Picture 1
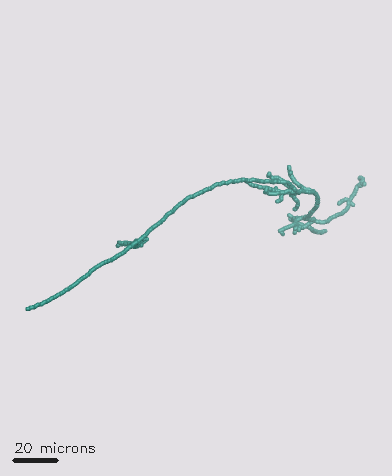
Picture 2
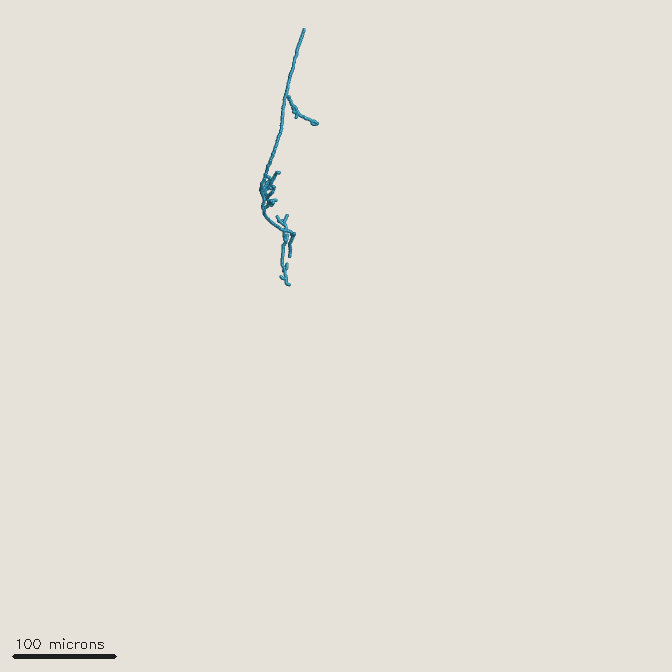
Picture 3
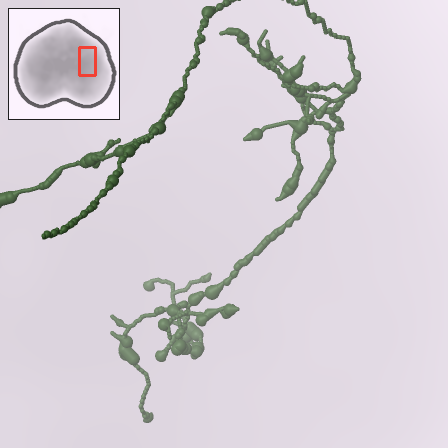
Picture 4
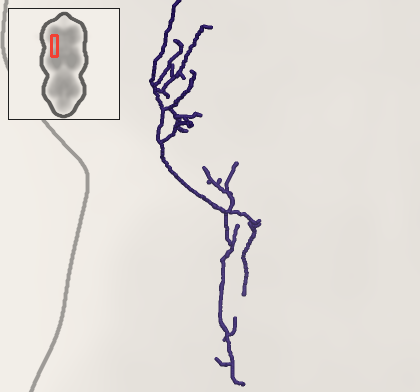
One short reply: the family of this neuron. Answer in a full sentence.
The family is hemilineage LB5.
